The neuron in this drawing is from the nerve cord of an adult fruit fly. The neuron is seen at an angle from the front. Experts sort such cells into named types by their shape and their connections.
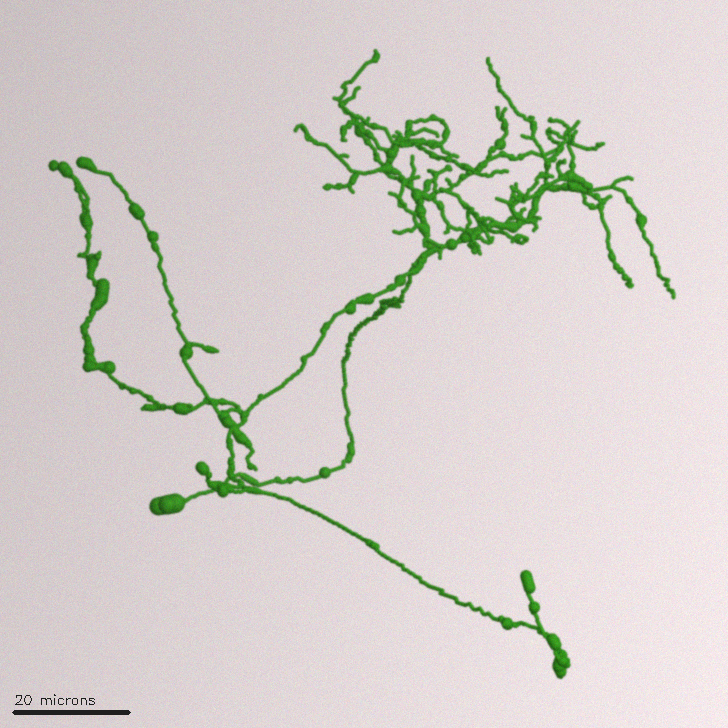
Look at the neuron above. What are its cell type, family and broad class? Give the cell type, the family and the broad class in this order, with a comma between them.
IN07B075, hemilineage 07B, nerve-cord intrinsic neuron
